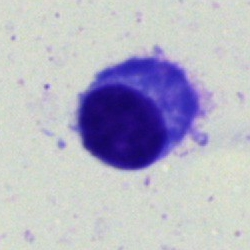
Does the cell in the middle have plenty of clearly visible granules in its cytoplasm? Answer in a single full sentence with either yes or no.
No, there is no granule to be seen in the cell's cytoplasm.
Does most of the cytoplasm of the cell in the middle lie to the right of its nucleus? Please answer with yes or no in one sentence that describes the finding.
Yes, the nucleus is found toward the left, whether upper, middle or lower.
